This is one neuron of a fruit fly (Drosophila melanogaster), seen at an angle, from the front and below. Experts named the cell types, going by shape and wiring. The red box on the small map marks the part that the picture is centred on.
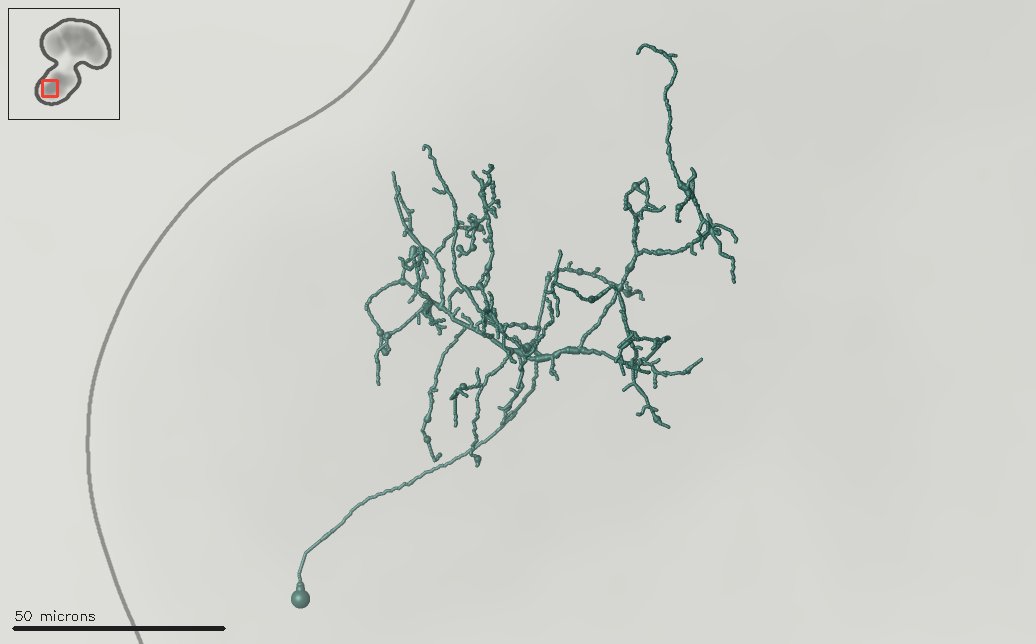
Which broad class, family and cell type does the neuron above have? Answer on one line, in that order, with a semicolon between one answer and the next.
nerve-cord intrinsic neuron; hemilineage 20A.22A; IN20A.22A057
